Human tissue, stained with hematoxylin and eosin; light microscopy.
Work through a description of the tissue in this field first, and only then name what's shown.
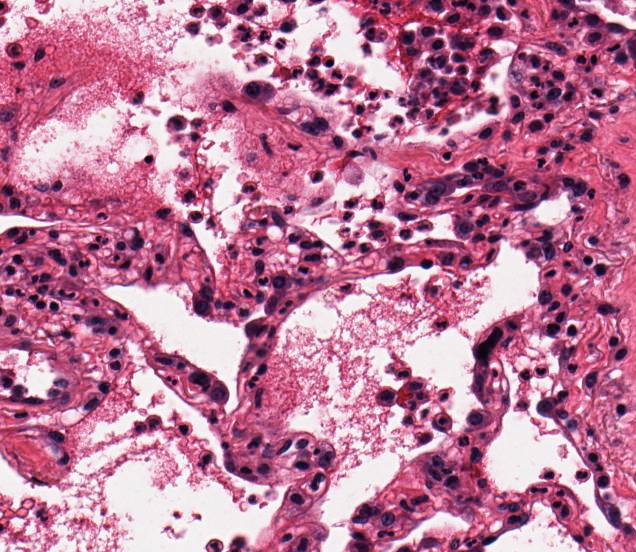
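Start lower and left: thin branching partitions separate irregular open spaces, while the upper right is denser, more solid cellular tissue. The partitions are thickened, pink fibrillar stroma holding many nuclei rather than delicate. In the upper centre, a few larger cells with more abundant pale pink-grey cytoplasm lie among small free cells. This is lung.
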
